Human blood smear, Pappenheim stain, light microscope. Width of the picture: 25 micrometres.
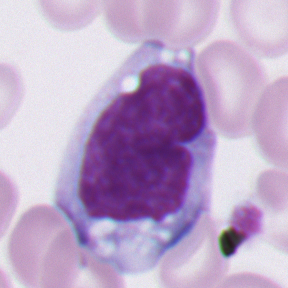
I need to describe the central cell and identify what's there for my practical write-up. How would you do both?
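The nucleus, about 15 by 10 micrometres, has a distinct indentation on its right side. A single round clear vacuole sits at its upper left edge. The cytoplasm is pale greyish-blue, with a cluster of clear vacuoles lying below the nucleus. This cell is a monocyte.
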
